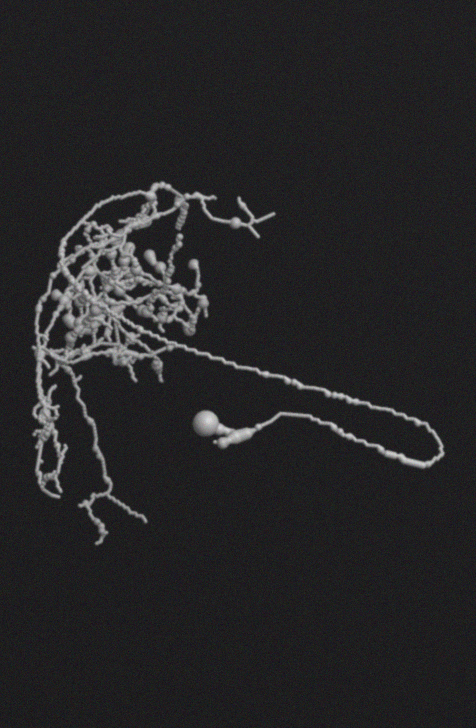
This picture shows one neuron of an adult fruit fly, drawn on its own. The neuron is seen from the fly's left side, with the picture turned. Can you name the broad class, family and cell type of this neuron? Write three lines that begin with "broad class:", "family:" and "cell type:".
broad class: central-brain intrinsic neuron
family: hemilineage SLPav2
cell type: CB1212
